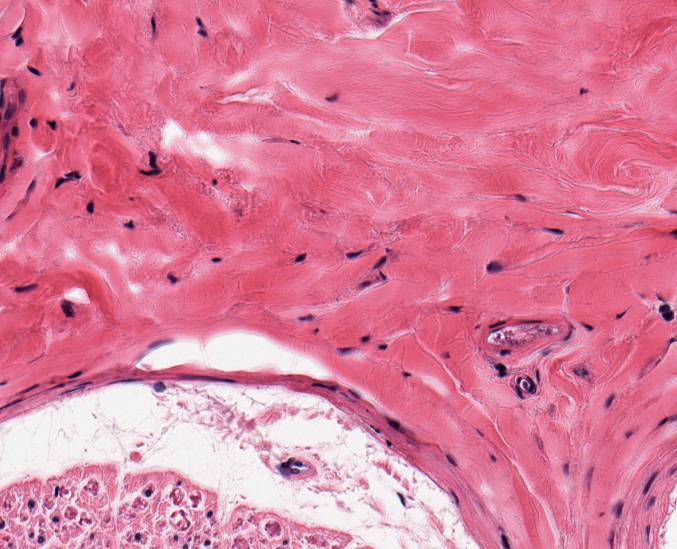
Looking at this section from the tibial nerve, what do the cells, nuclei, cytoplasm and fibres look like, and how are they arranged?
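Dense, deeply eosinophilic collagen bundles run in many directions across most of the field. The nuclei scattered among them are sparse, small, dark and elongated, as in fibroblasts. At lower left, a rounded compartment is bounded by a thin layer of flattened spindle cells curving along its upper edge.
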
